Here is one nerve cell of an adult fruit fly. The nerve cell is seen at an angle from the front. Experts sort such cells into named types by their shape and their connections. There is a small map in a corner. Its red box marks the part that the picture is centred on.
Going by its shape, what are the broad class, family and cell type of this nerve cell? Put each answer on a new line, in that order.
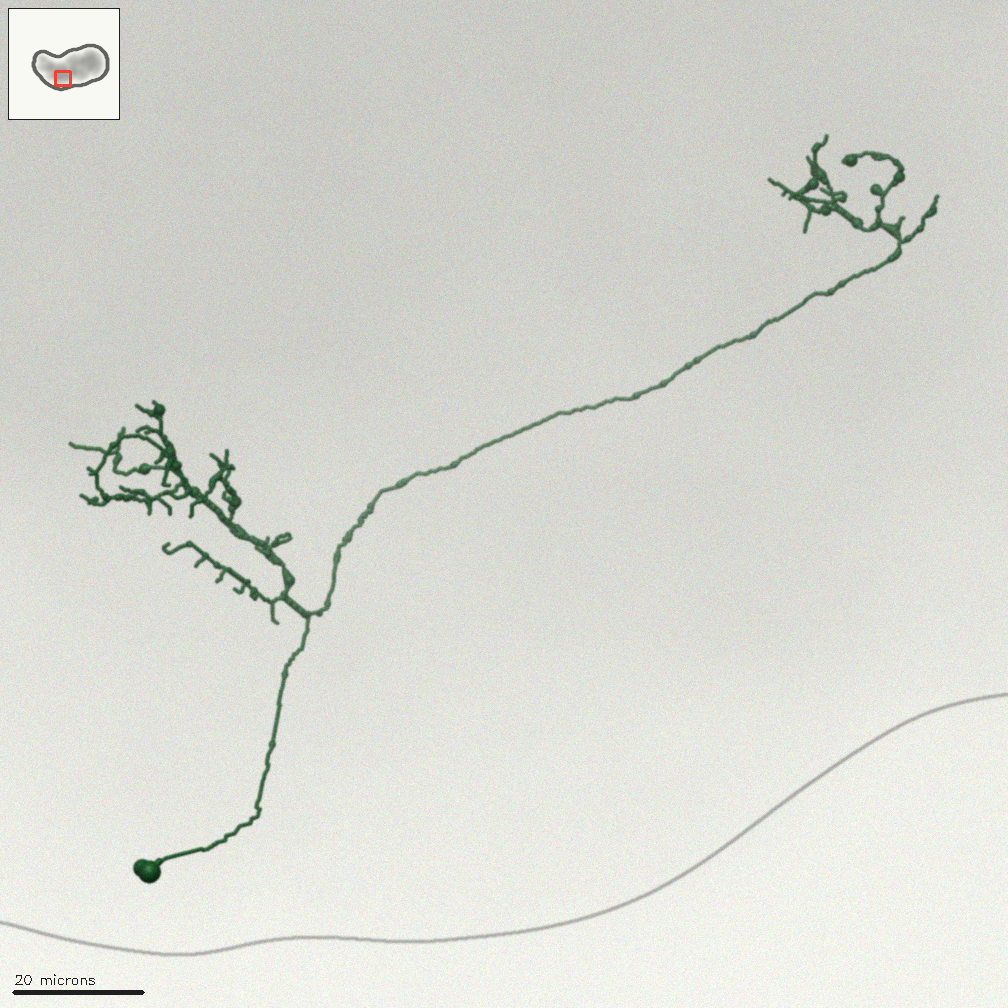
optic-lobe intrinsic neuron
Tm
Tm33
